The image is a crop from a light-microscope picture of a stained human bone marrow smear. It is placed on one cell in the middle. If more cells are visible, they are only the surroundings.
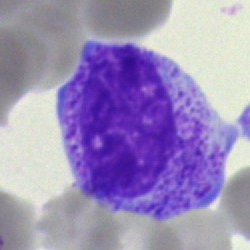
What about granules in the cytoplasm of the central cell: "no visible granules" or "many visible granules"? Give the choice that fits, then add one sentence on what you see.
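Many visible granules. Numerous purple granules are scattered through the cytoplasm.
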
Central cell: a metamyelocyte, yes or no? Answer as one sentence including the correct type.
No, the cell in the middle is a myelocyte, not a metamyelocyte.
